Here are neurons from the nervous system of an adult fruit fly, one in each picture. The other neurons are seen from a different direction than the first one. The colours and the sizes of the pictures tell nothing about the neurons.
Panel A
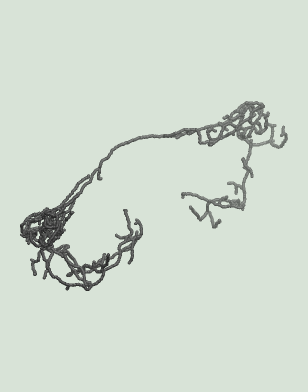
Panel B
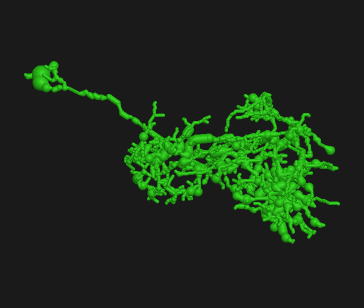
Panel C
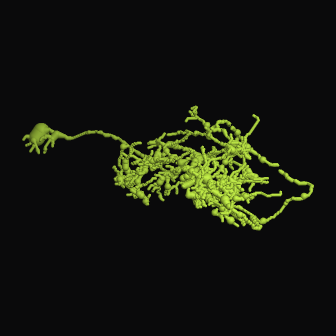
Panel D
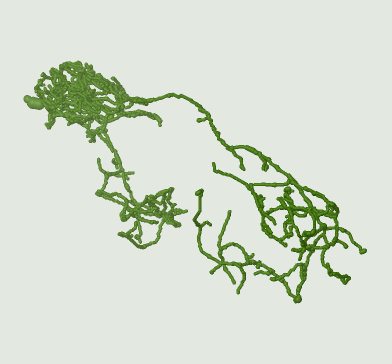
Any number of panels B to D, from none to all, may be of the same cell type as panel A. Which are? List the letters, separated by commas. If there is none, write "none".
D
